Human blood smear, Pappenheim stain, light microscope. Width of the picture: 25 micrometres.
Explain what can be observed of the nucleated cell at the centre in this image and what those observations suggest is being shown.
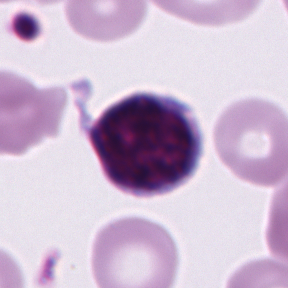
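Taking the nucleus first, it is round, about 9 micrometres across, and shows no lobes or indentation. Next, it fills about 80% of the cell's area. Its chromatin is dense, dark purple and coarsely clumped. Last comes the cytoplasm, only a thin, pale bluish rim around the nucleus. The cell is a typical lymphocyte.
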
